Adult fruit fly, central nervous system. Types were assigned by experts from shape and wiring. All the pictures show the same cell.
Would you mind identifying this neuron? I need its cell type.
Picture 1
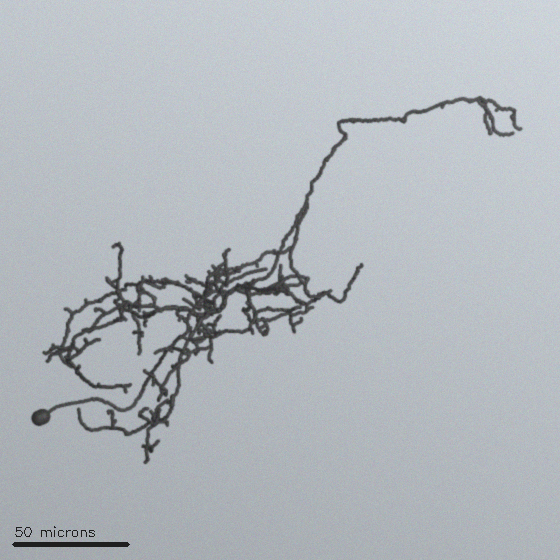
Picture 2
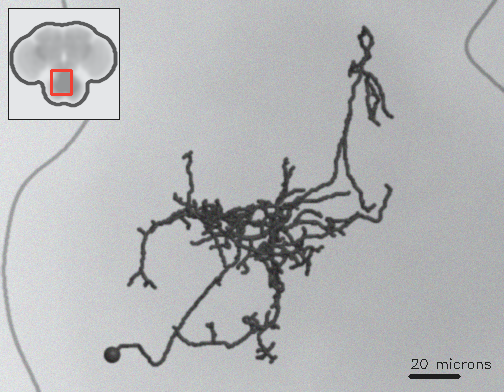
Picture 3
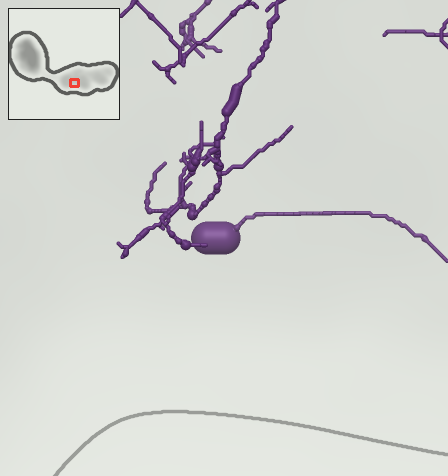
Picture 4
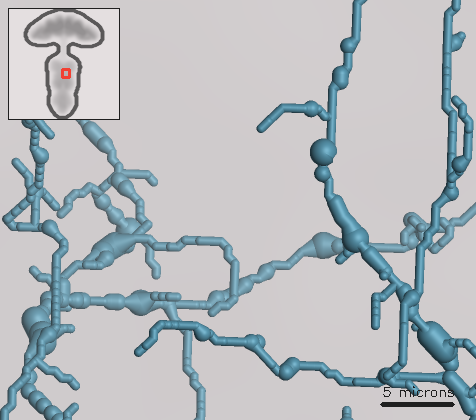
IN08B083_d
